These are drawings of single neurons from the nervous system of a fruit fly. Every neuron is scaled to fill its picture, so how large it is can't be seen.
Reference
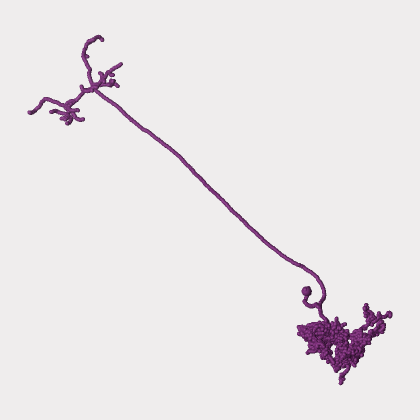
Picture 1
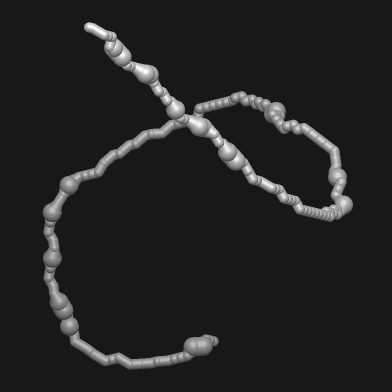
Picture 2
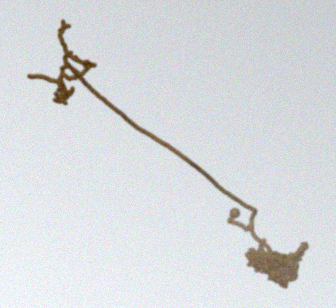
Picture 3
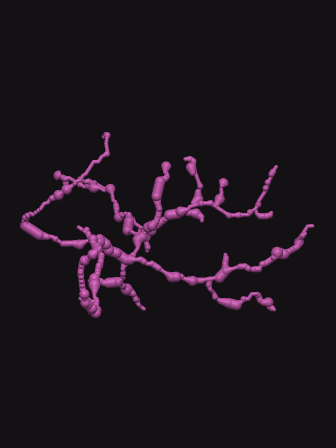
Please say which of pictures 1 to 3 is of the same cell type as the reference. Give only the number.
2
